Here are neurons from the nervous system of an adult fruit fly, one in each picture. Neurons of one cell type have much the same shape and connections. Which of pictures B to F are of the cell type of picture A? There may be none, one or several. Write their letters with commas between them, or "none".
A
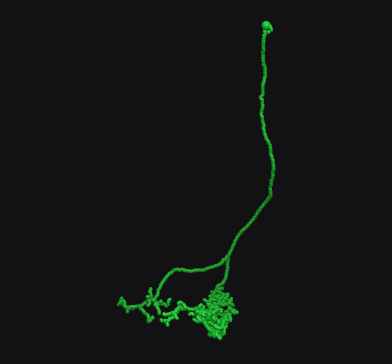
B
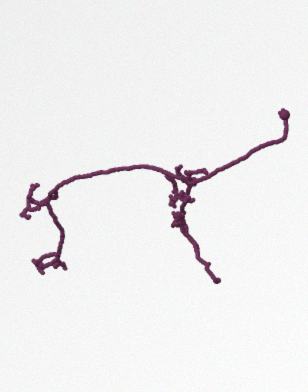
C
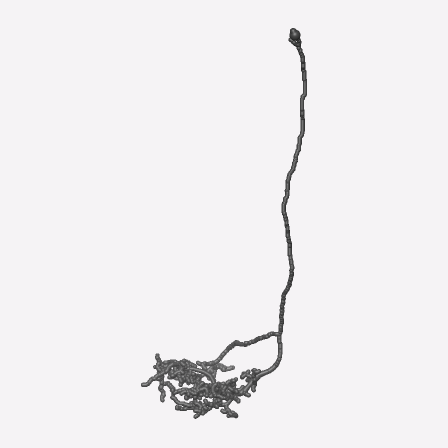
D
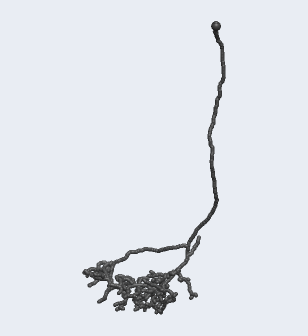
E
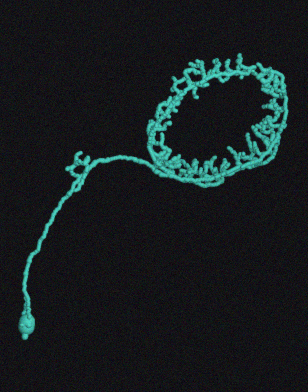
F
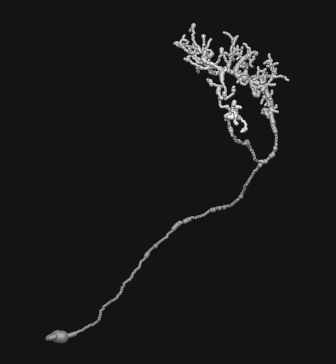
C, D, F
